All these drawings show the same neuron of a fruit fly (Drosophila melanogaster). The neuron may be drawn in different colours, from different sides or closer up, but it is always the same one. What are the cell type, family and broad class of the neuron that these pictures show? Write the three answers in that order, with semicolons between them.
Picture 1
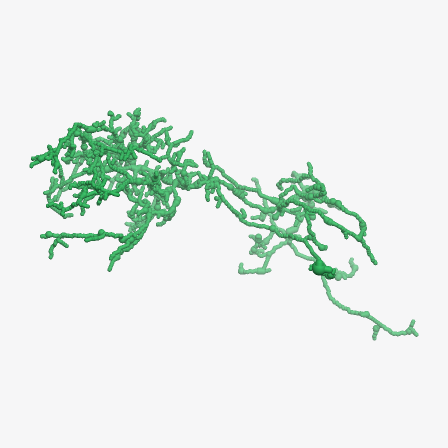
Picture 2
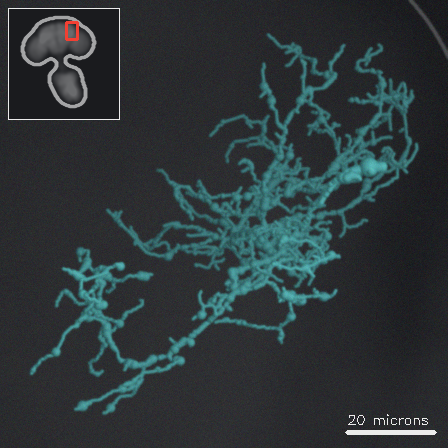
LHAV2b3; hemilineage VLPl2_posterior; central-brain intrinsic neuron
